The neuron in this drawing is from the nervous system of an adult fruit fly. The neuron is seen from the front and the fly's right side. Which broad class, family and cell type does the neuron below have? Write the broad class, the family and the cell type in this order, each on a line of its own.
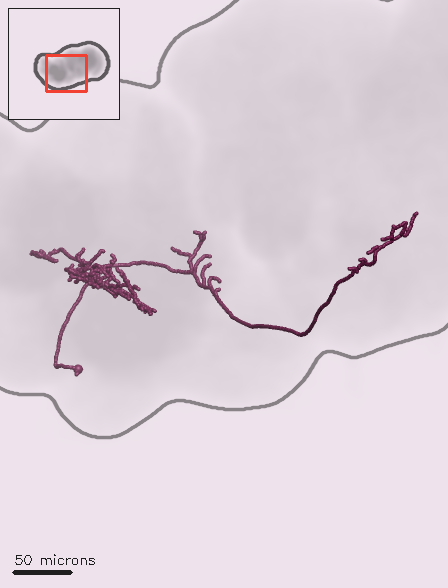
ascending neuron
hemilineage 07B
AN07B041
